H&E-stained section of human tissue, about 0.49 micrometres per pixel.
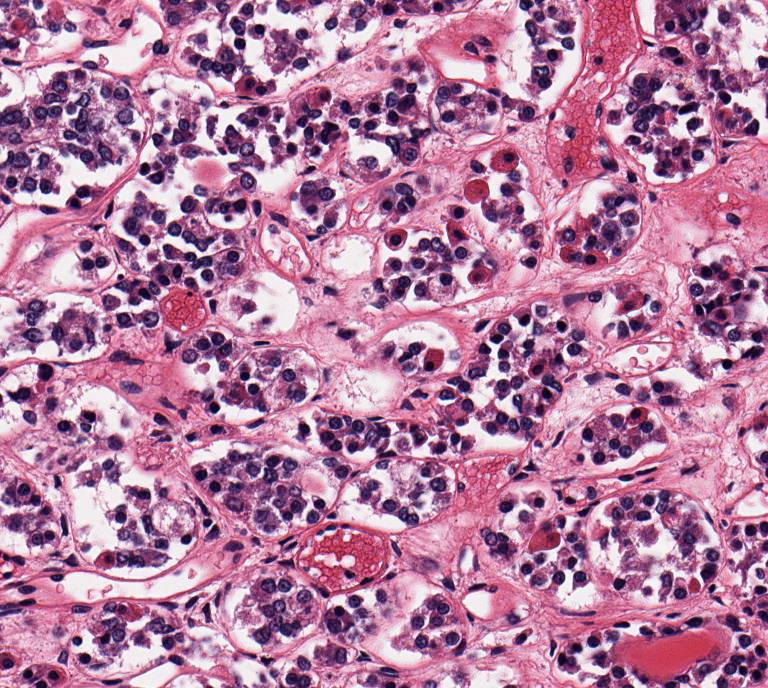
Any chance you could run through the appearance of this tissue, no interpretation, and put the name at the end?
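Cells across the field form solid rounded nests, each within a thin pink septum and without a true central lumen. Their nuclei are small, round, dark and fairly uniform. A scattered minority have bright eosinophilic cytoplasm; more have pale or clear cytoplasm. This is pituitary.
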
